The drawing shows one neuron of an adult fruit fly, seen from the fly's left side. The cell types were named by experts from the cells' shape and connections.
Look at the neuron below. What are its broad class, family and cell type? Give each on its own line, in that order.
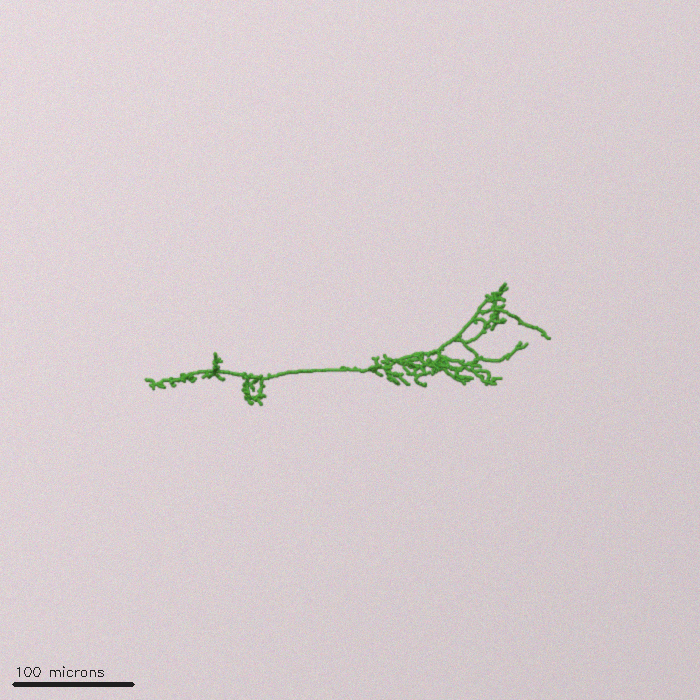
nerve-cord intrinsic neuron
hemilineage 09A
IN09A032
